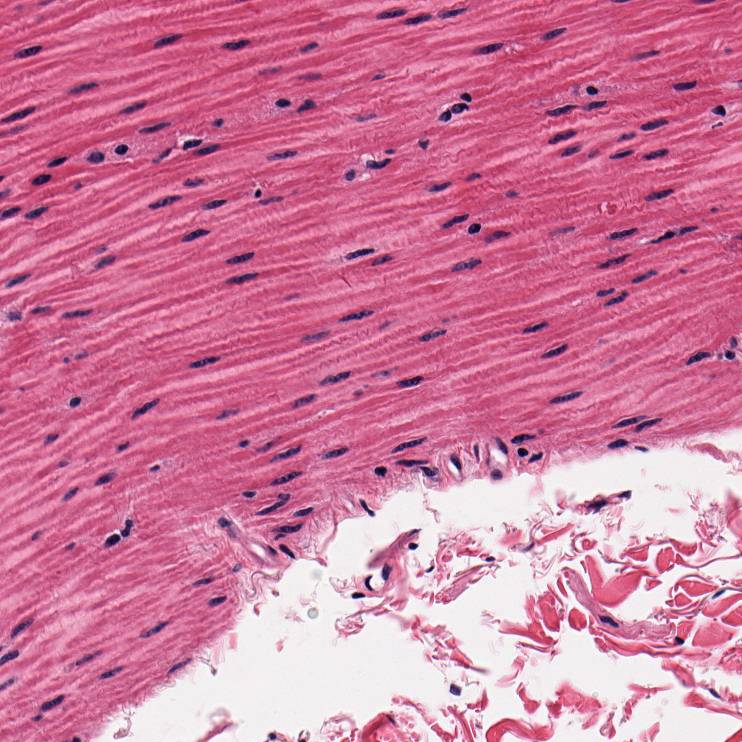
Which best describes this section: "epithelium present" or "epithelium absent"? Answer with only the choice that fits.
Epithelium absent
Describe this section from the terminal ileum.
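Fibres wavy in outline along their length, staining a strong, uniform pink. Nuclei dark blue-purple, scattered fairly evenly throughout the fibrous band. Most nuclei elongated and cigar-shaped, lying lengthwise along the fibres.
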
